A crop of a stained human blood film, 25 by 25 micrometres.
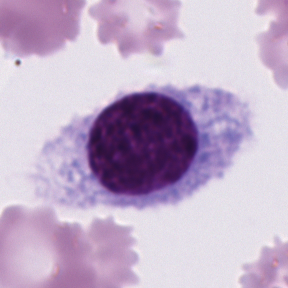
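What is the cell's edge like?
Ragged and indistinct rather than smooth.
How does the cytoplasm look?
Pale blue, mottled and foamy, with many small pale spaces.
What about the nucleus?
It is round, about 9 micrometres across and fills about 50% of the cell's area, lying near the middle with cytoplasm on all sides.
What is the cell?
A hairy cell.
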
